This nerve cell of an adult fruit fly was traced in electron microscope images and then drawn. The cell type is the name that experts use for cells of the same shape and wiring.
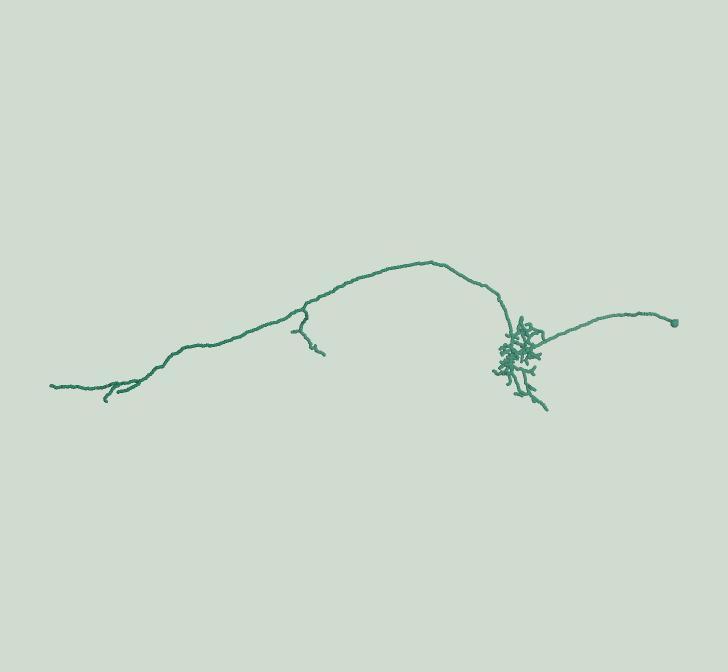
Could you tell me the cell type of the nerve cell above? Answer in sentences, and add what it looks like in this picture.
The cell type is IN10B042. This is a nerve-cord intrinsic neuron. The cell body can be seen on the right of the picture. In this view it is more than twice as wide as it is tall.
